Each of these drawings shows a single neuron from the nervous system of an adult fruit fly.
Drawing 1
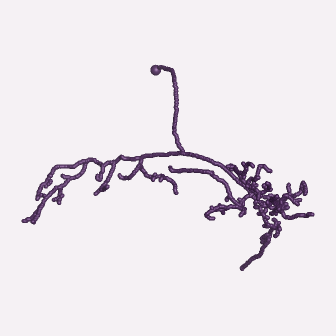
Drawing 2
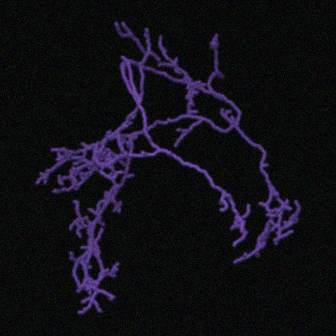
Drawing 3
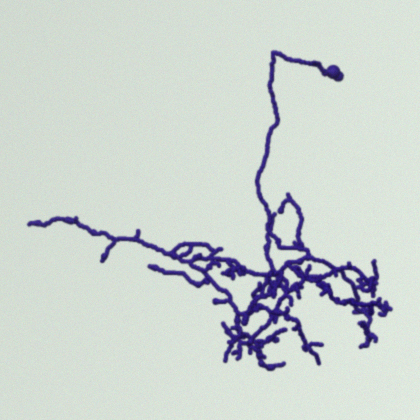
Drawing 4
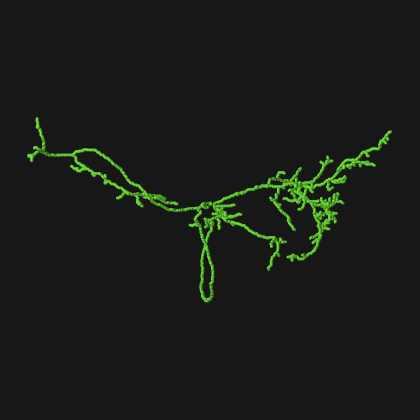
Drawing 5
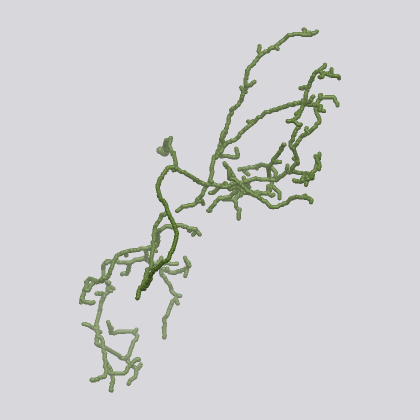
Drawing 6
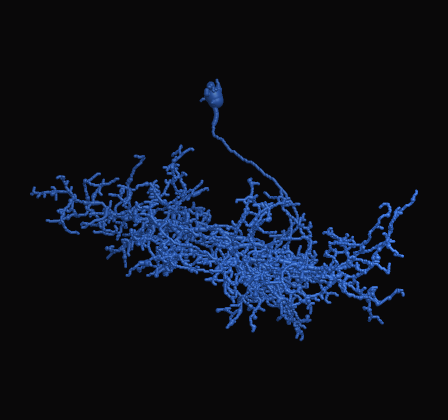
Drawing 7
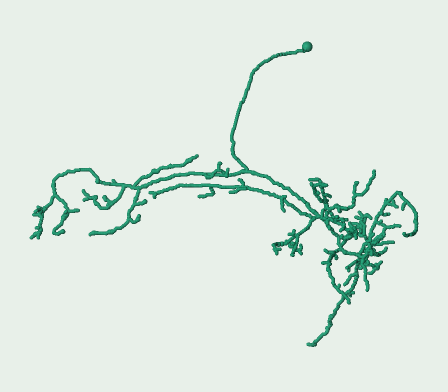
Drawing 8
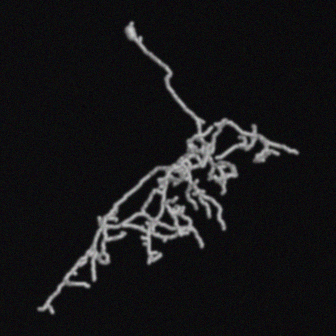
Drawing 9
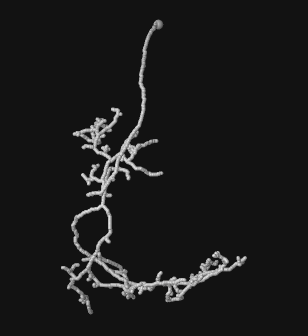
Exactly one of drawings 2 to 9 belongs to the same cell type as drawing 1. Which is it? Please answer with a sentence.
Drawing 7 shows a neuron of the same cell type.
